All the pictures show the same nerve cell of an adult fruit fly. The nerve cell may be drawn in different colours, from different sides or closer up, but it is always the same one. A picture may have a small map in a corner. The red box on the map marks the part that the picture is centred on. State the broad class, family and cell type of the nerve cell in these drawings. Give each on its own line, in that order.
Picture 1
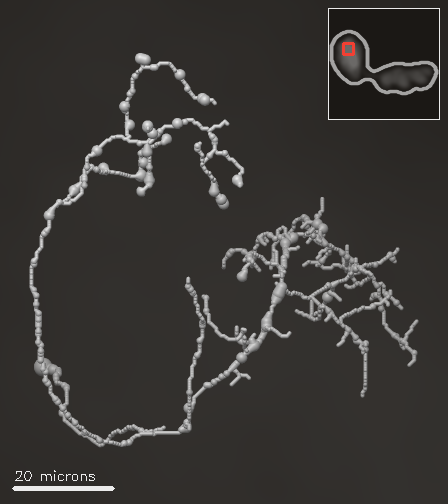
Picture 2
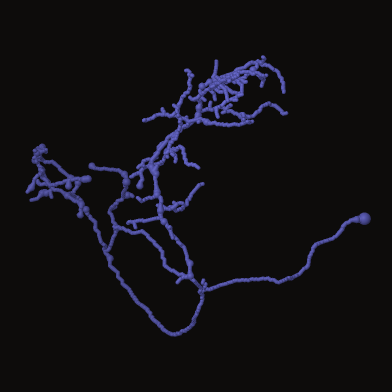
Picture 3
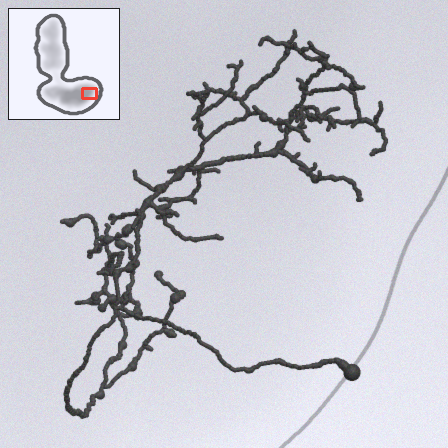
central-brain intrinsic neuron
hemilineage SLPal2
LHAD1a1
